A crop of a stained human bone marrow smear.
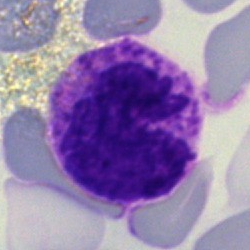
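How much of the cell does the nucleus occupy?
Most of it.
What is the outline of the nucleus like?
Irregular, with indentations.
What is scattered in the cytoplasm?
Coarse dark purple granules, most plainly along the upper edge.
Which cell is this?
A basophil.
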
